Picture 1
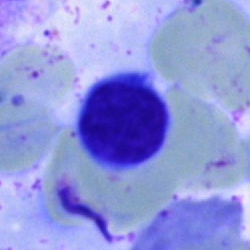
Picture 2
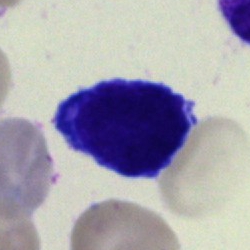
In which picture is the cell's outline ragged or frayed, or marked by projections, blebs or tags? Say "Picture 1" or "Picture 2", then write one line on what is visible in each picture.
Picture 2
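Picture 1: The cell has a round, smooth outline.
Picture 2: The outline of the cell is irregular rather than smoothly round.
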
